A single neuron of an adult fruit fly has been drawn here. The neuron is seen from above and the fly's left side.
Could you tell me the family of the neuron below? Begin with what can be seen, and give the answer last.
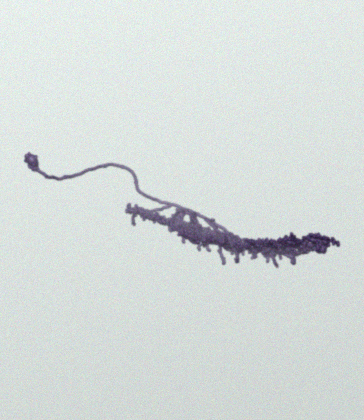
The cell body can be seen on the left of the picture. In this view it is more than twice as wide as it is tall. Its broad class is optic-lobe intrinsic neuron. The family is Pm.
